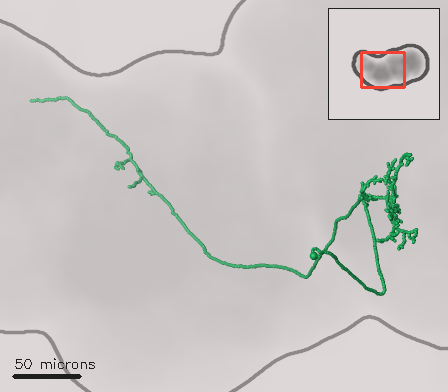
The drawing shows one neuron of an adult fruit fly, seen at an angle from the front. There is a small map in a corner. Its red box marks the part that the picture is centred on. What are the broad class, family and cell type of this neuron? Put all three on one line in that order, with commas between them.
descending neuron, hemilineage LB12, DNg05_b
